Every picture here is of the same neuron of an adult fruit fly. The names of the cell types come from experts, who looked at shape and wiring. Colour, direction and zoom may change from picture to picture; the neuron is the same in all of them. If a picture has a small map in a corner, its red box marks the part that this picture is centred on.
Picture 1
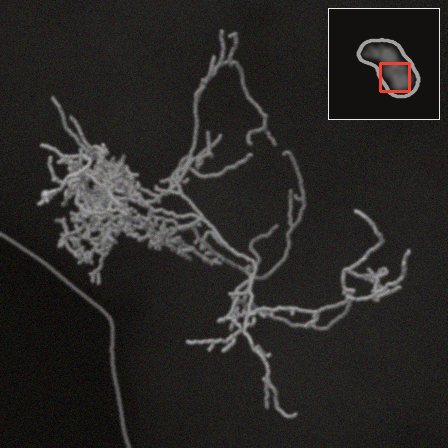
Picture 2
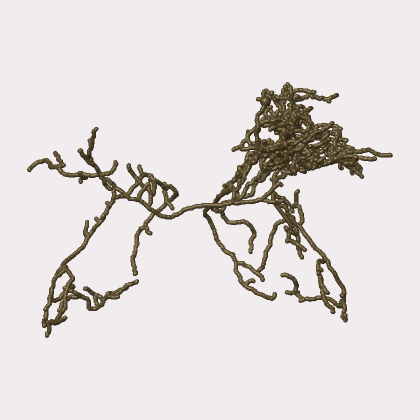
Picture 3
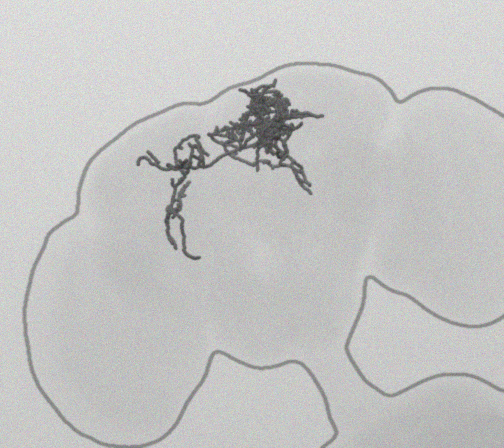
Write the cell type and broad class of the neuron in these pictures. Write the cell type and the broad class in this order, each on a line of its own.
SIP064
central-brain intrinsic neuron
